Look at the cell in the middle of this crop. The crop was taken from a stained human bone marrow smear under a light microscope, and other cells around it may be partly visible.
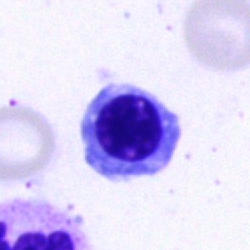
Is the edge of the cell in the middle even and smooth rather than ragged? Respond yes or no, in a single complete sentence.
No, the cell's outline is ragged or frayed, or carries projections, blebs or tags.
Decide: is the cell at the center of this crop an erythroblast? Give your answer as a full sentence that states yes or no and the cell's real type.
Yes, the cell at the centre of the field is an erythroblast.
